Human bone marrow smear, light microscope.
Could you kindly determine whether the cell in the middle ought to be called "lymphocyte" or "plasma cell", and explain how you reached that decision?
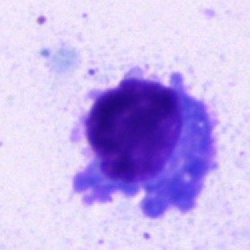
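It's a plasma cell. Notice that the cytoplasm is deep blue.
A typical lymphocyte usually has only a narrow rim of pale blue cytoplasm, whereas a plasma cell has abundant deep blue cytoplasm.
Here the nucleus sits toward the upper left, with most of the cytoplasm below and to the right.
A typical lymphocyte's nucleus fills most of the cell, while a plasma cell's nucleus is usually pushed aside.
The outline is ragged and irregular, and rounded bleb-like projections of cytoplasm bulge from the lower edge.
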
